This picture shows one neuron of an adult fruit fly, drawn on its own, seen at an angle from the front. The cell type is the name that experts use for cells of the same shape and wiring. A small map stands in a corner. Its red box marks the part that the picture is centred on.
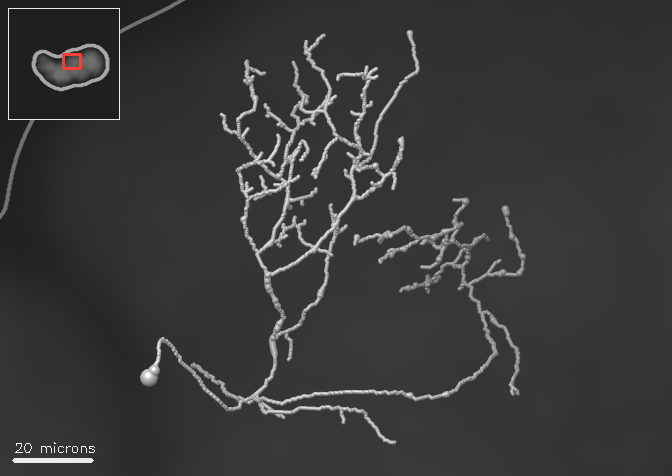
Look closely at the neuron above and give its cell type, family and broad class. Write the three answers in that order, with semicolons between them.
SLP228; hemilineage SLPav1_medial; central-brain intrinsic neuron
